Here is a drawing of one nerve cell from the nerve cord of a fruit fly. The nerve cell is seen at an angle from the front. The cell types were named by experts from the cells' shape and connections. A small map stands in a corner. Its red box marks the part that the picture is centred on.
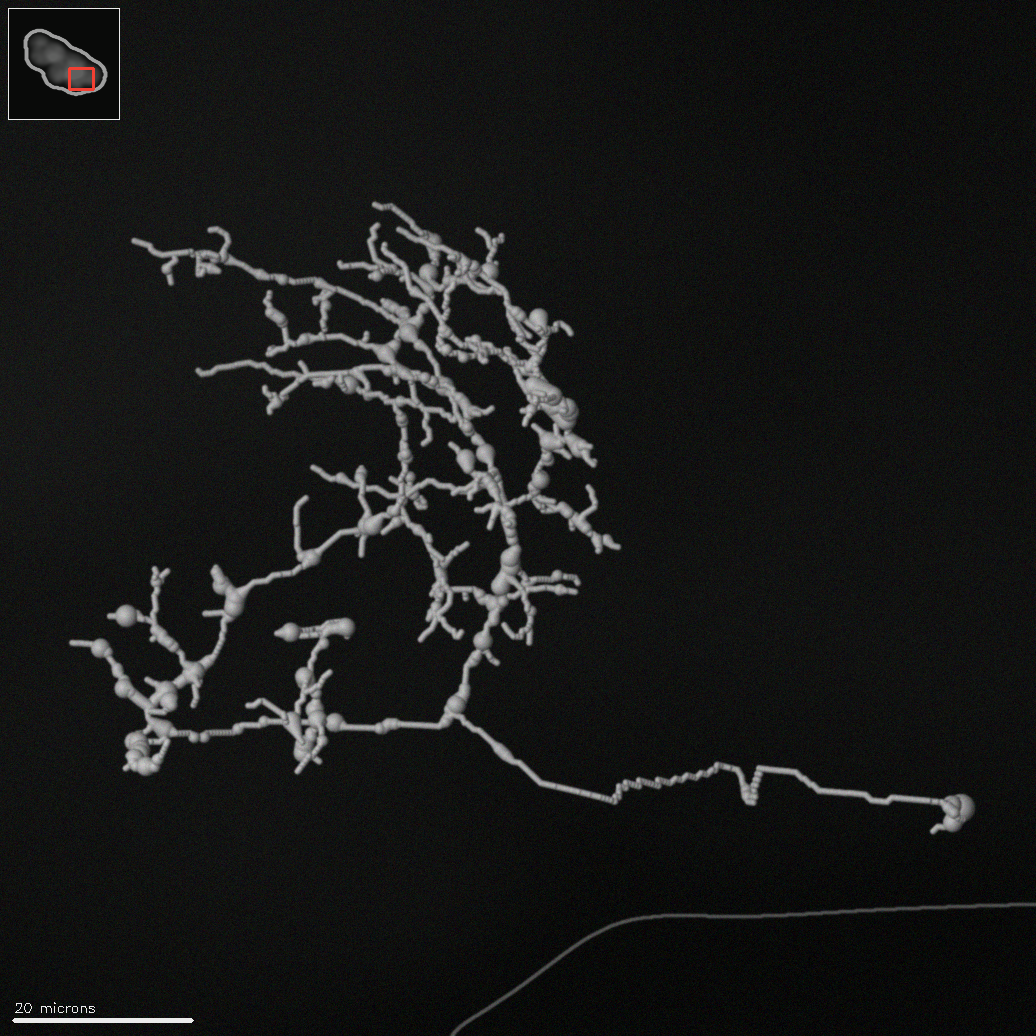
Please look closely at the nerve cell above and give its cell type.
IN14A081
